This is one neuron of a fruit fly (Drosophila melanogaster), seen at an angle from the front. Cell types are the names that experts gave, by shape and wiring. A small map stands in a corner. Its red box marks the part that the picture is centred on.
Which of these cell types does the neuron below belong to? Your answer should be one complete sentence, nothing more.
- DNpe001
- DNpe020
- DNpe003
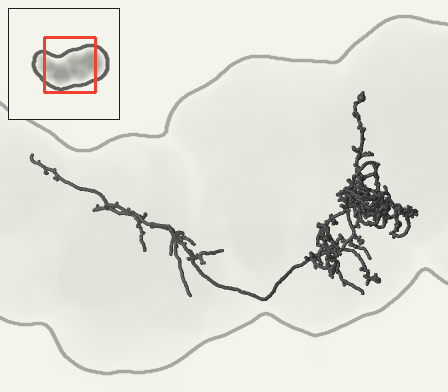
As its cell type, this neuron has DNpe003.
